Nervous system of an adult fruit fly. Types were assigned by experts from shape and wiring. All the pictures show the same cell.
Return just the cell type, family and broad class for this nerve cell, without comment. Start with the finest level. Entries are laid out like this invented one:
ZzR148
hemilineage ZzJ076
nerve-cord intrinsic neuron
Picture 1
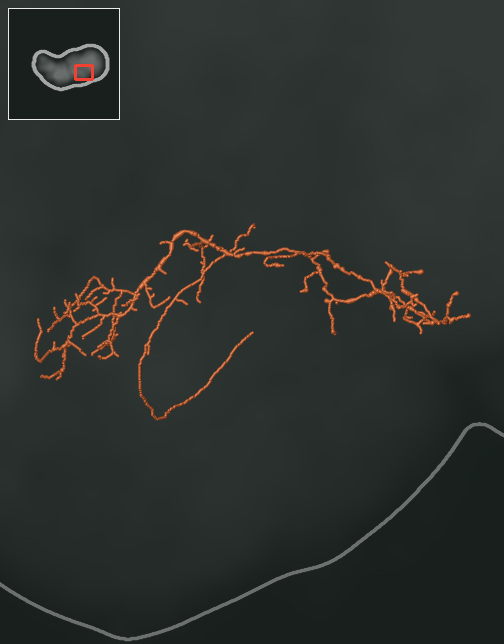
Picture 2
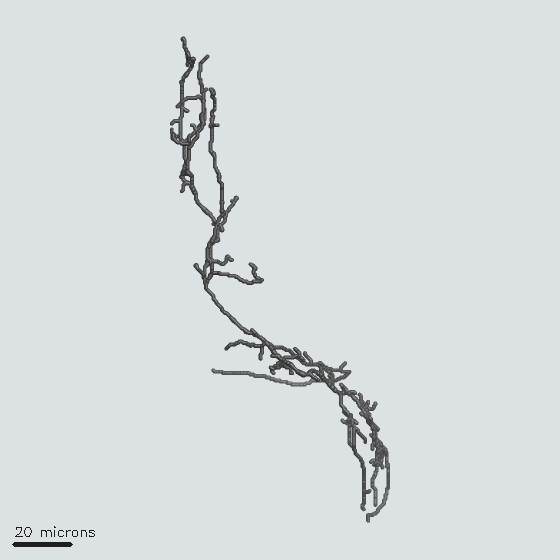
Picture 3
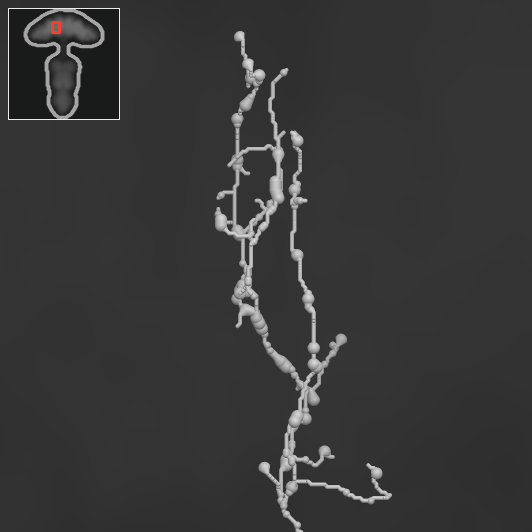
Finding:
GNG440
hemilineage LB3
central-brain intrinsic neuron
